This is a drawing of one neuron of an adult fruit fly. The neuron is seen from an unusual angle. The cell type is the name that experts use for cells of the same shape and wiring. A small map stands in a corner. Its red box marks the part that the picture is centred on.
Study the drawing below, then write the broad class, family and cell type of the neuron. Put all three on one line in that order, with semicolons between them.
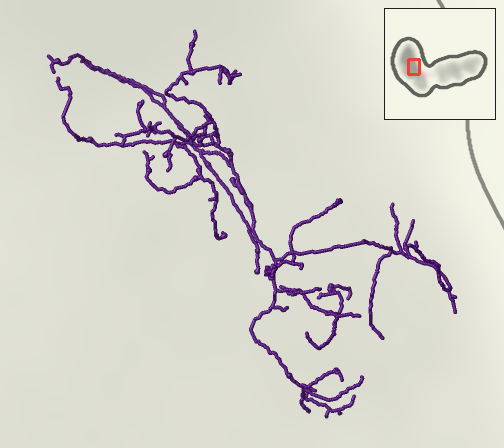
central-brain intrinsic neuron; hemilineage LHd1; CB2892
